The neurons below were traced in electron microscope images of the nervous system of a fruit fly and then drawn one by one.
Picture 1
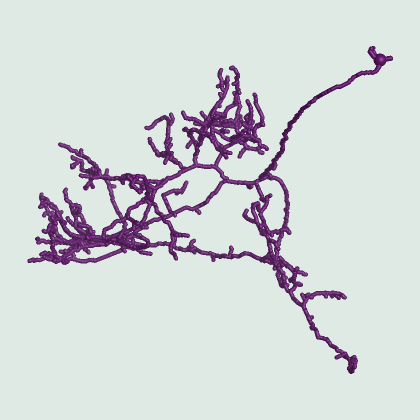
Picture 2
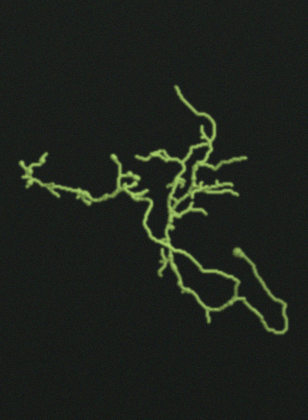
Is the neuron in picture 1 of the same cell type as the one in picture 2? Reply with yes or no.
no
